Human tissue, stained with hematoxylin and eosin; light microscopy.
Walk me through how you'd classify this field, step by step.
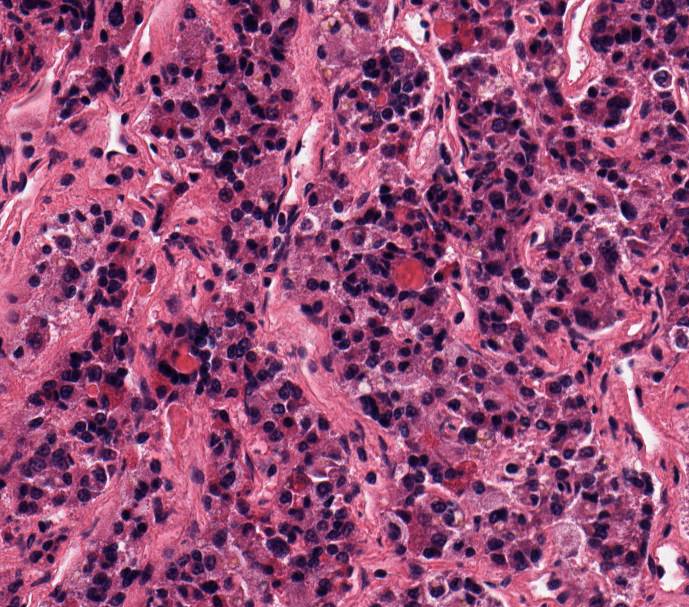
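This field mainly shows the pars distalis of the pituitary. The deciding feature is its mixed cell population, with cells of bright red cytoplasm scattered among cells of pale or purplish-grey cytoplasm, all lying in nests and cords separated by thin pink fibrous septa.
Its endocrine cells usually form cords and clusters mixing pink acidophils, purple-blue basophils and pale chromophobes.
The nuclei are small, round, dark and fairly uniform in size. No glands with open lumens or surface epithelium appear.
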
